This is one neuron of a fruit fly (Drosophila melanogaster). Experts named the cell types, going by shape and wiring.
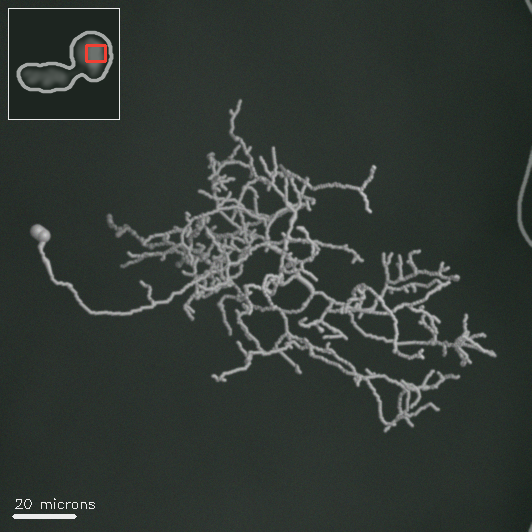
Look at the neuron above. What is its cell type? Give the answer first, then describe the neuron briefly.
It is of cell type CL266_a1. Its broad class is central-brain intrinsic neuron. The cell body is on the left of the picture. From left to right in the picture it spans about 150 microns. Dozens of branch ends can be seen.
